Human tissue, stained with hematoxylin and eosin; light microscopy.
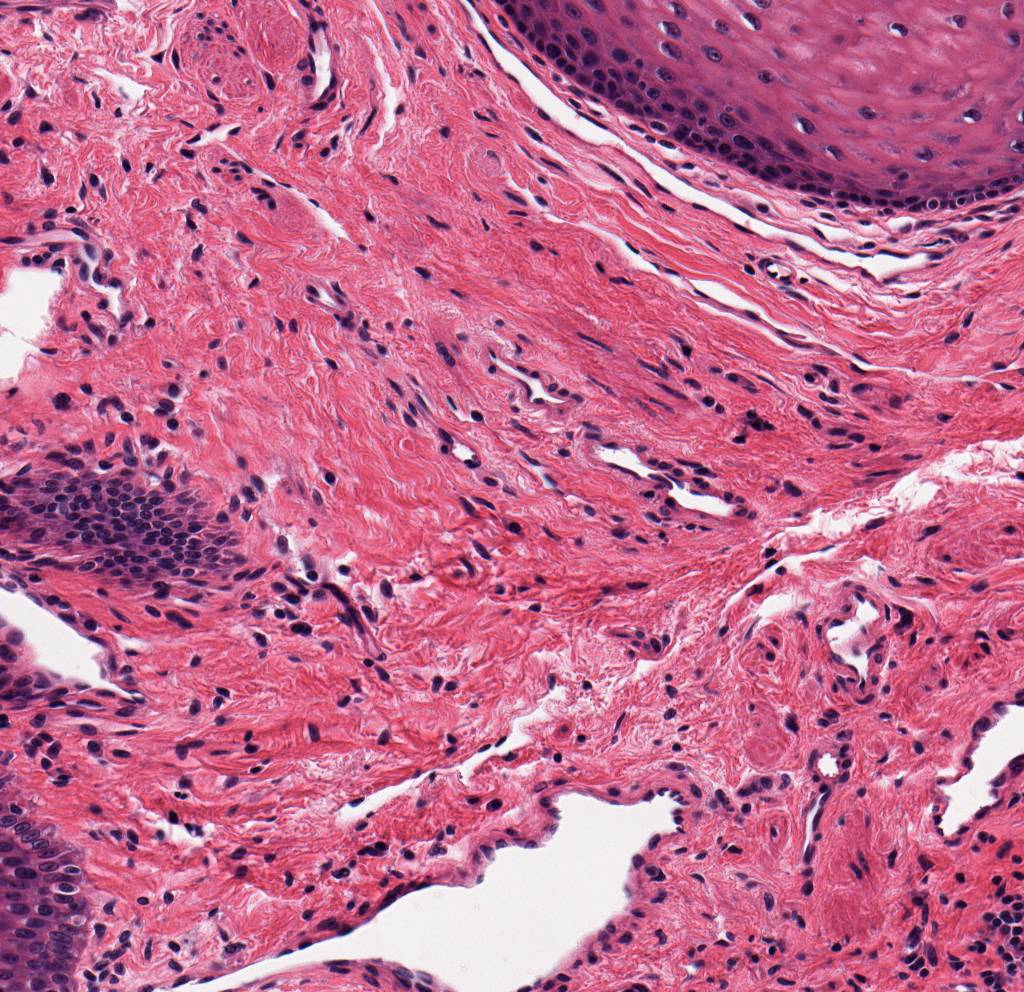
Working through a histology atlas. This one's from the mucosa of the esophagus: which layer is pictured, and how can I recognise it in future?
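Loose connective tissue, filling most of the field. Stratified squamous epithelium at top right, left edge and lower left; top-right epithelium has a darker basal layer of crowded nuclei where it meets the stroma.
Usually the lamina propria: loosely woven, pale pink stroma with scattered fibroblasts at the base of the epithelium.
Upper-field collagen bundles run obliquely, roughly parallel to the top-right epithelial border. Most stromal nuclei small, dark, spindle-shaped, scattered between collagen fibres.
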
